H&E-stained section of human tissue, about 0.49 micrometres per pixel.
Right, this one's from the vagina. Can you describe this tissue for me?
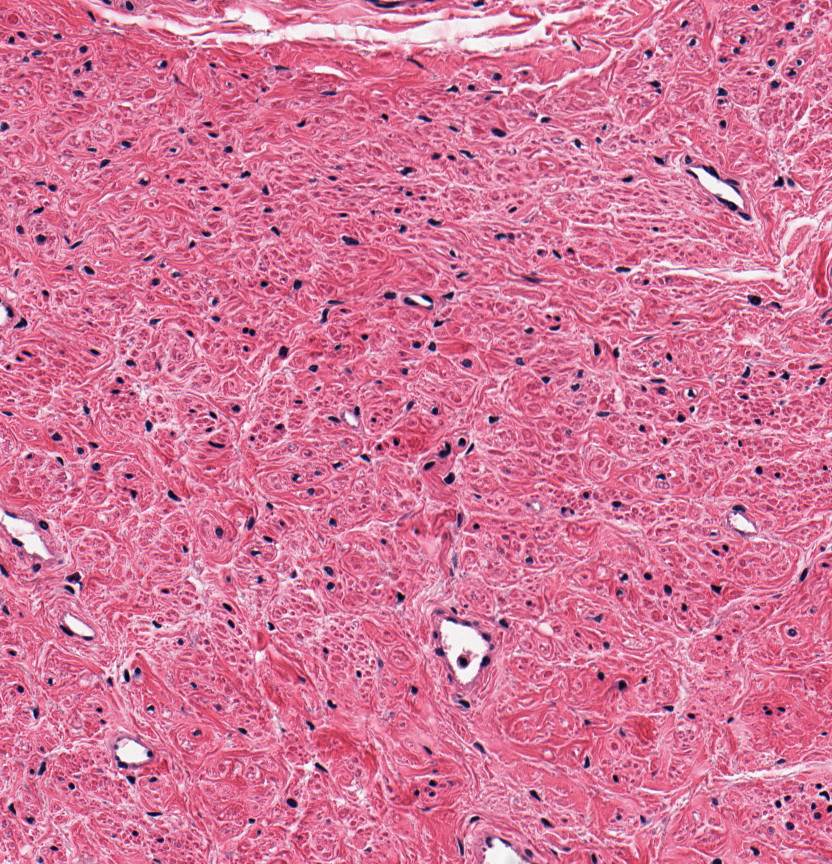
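Interlacing bundles of smooth muscle cells occupy the entire field, sectioned in varying planes. Within the bundles, many cells cut transversely form small, rounded, closely packed profiles. Their cytoplasm is strongly pink. Small thin-walled vessels with empty lumens lie scattered between the bundles; one sits just below the centre.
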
